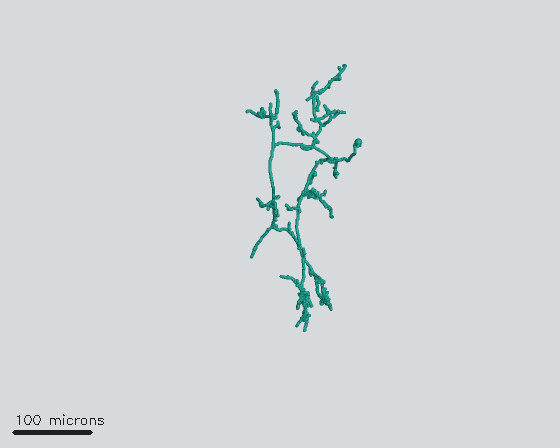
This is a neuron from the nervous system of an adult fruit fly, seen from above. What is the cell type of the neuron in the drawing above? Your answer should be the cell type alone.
IN18B037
